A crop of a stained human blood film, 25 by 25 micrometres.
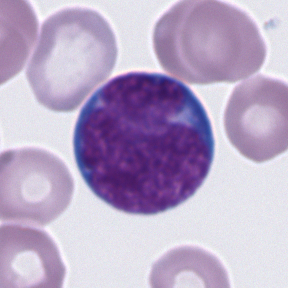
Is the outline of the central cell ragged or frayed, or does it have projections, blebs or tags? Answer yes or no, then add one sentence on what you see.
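No. The cell outline is round and smooth.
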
